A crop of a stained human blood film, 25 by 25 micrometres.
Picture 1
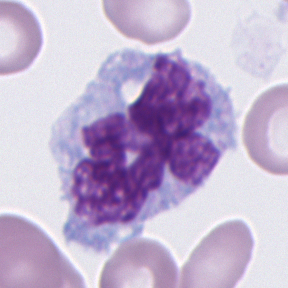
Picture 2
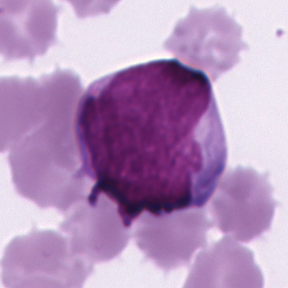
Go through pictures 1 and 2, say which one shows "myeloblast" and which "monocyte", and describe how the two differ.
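Monocyte in picture 1, myeloblast in picture 2. Nucleus size: it fills about 60% of the cell's area in the monocyte and about 80% in the myeloblast.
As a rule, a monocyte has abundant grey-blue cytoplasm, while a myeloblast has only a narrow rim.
Cytoplasm colour: pale greyish-blue in the monocyte, pale lilac-blue in the myeloblast. Granules: the monocyte holds no coarse ones, and none are visible in the myeloblast.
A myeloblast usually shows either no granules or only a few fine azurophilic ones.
Nucleoli: no distinct ones in the monocyte.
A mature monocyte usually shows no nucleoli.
Chromatin: in the monocyte it is mottled, with small paler spots scattered through the purple. Edges: the monocyte's border is irregular and finely frayed, whereas small dark irregular projections jut from the myeloblast's lower edge. Vacuoles: none in the myeloblast's cytoplasm. Surroundings: red cells lie close around the monocyte on several sides, while spiky, crenated red cells crowd around and touch the myeloblast.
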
